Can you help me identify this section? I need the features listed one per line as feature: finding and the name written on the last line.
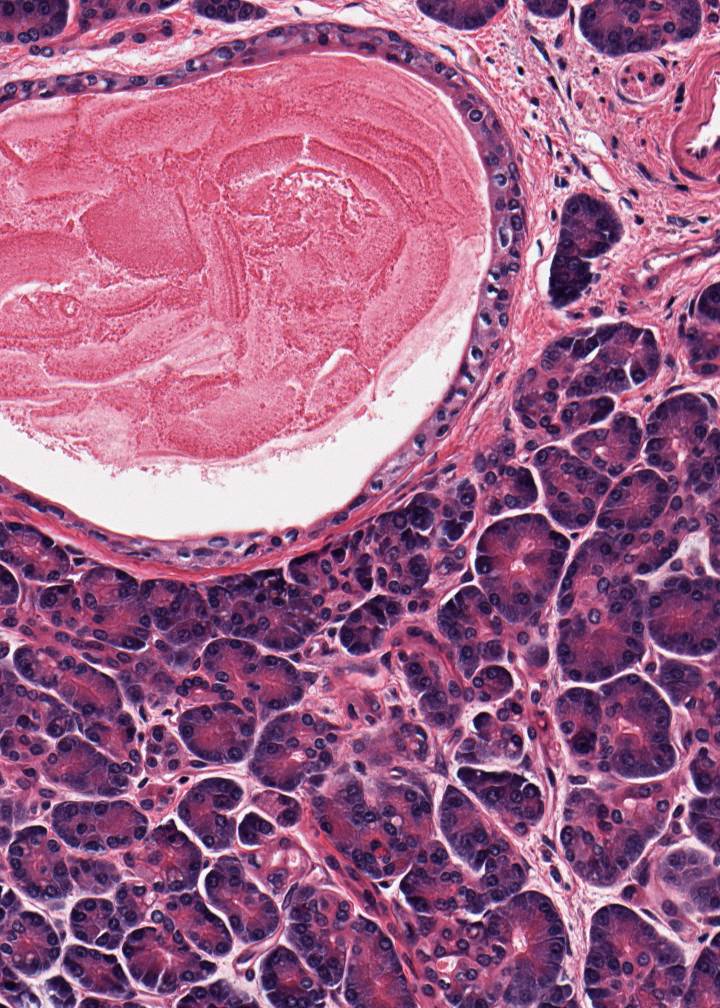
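Duct: large and round, upper left
Acini: closely packed, lower half and right side
Acinar cells: pyramidal, round basal nuclei, around small central lumina
Fibrous tissue: thin pink strands between acinar groups, widest upper right
Vessels: small, in loose connective tissue, upper right
Name: pancreas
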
